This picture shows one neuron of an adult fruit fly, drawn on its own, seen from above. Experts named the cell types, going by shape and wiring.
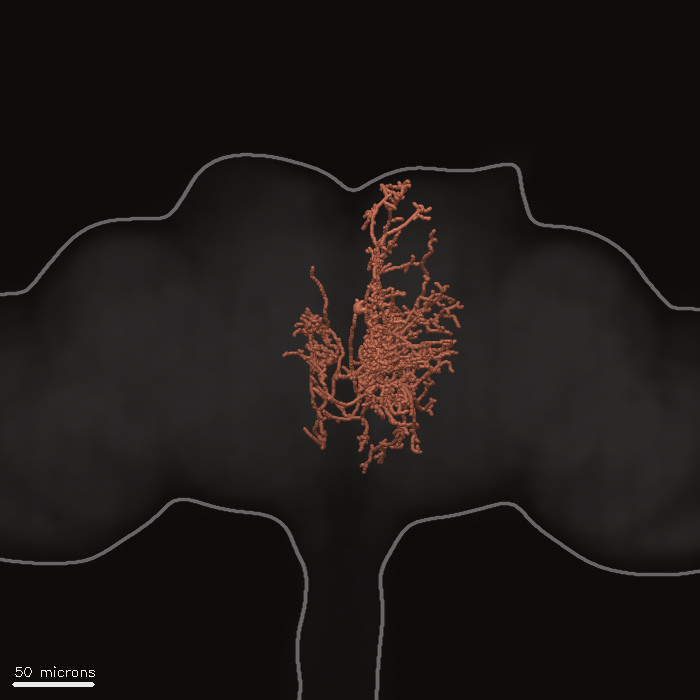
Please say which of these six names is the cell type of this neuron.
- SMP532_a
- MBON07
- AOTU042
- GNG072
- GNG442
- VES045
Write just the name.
VES045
